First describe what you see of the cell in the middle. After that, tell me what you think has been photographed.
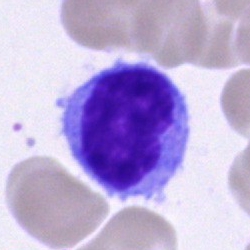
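Its margin is fringed with many small, fine projections. Most of the cell is nucleus, leaving just a narrow rim of cytoplasm, and that rim is widest on the right. The chromatin is dark purple, with lighter patches sitting among darker clumps. It's a lymphocyte.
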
